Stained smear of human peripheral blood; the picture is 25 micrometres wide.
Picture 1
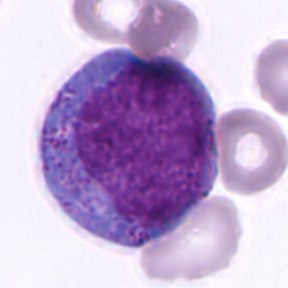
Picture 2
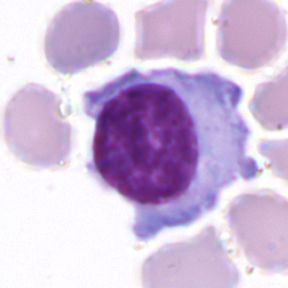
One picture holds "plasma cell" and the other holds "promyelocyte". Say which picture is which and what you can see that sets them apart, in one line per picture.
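The cell in picture 1 is a promyelocyte. The cell outline is round and smooth.
The cell in picture 2 is a plasma cell. The cell outline is irregular, with ragged, uneven edges.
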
